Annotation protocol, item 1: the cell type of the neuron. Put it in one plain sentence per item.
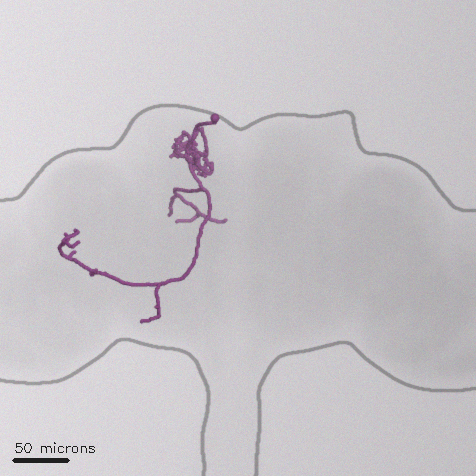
The cell type is M_adPNm5.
